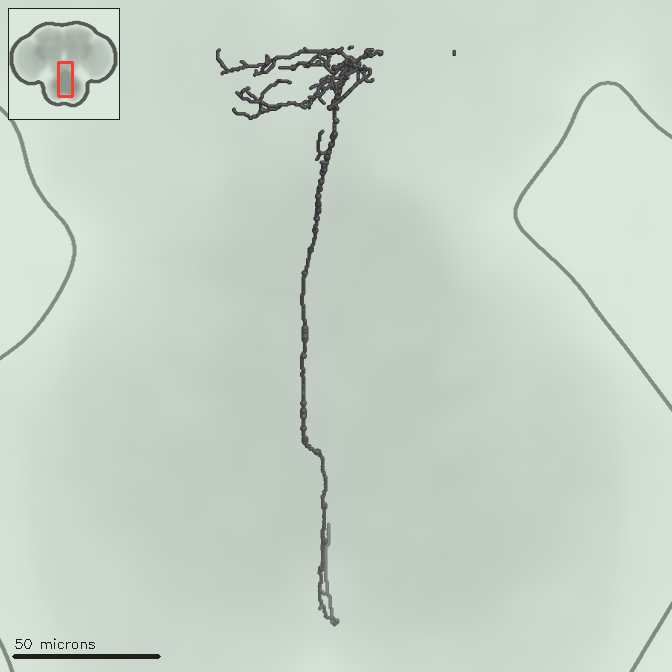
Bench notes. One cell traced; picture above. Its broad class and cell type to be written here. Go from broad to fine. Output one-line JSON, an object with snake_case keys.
{"broad_class": "ascending neuron", "cell_type": "ANXXX434"}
